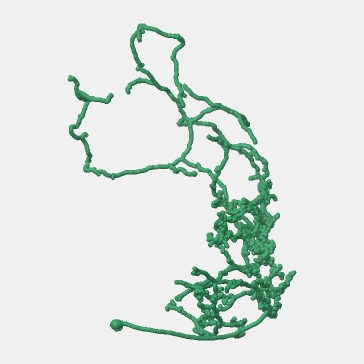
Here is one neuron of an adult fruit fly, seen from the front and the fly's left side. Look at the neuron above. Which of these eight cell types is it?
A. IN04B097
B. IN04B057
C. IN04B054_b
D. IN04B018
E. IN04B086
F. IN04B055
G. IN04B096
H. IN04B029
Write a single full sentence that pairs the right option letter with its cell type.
Named in option F, IN04B055 is the cell type of the neuron.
